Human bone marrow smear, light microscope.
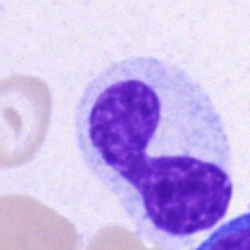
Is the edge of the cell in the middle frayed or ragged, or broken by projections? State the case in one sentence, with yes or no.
No, smooth rather than rough is the outline of this cell.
